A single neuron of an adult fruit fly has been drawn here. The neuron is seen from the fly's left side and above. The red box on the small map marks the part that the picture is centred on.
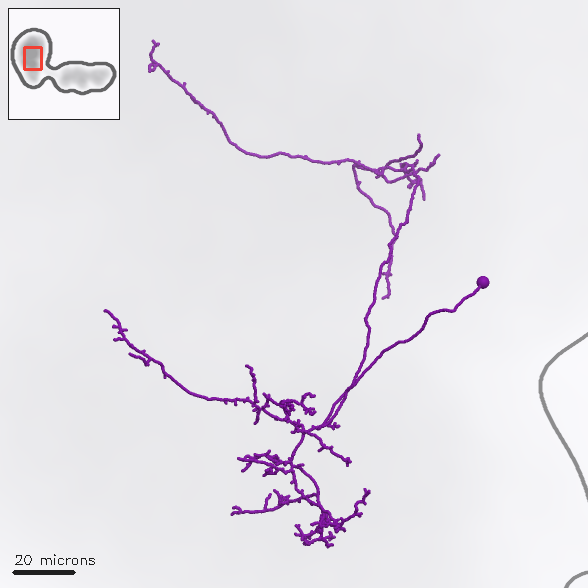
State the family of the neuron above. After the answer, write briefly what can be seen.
The family is hemilineage DM6_ventral. It is a central-brain intrinsic neuron. The cell body can be seen on the right of the picture. By the scale bar it is about 170 microns tall in this view.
